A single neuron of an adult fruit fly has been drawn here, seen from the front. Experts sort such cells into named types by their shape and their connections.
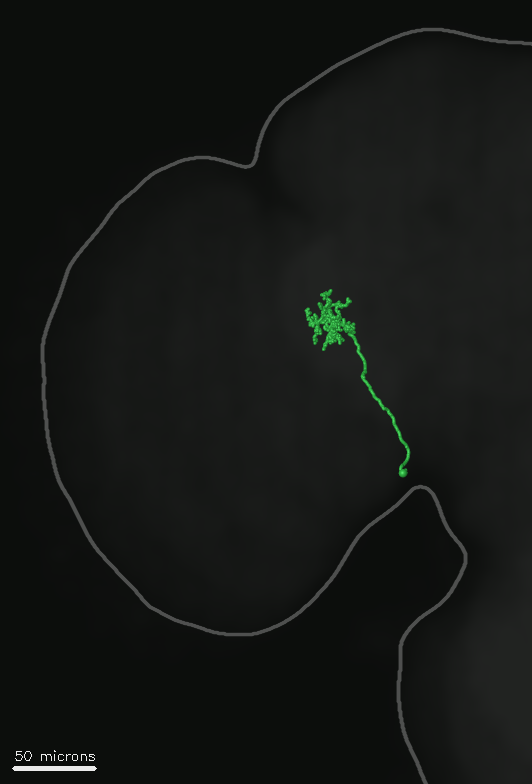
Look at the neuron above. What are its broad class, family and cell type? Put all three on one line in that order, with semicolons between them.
optic-lobe intrinsic neuron; Li; Li22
